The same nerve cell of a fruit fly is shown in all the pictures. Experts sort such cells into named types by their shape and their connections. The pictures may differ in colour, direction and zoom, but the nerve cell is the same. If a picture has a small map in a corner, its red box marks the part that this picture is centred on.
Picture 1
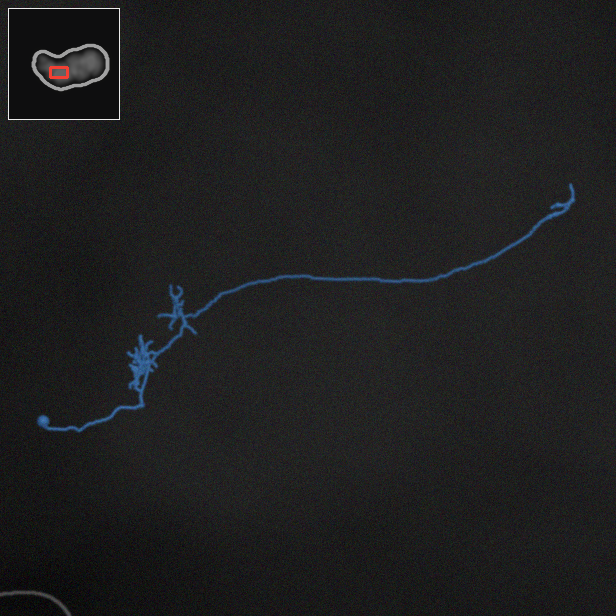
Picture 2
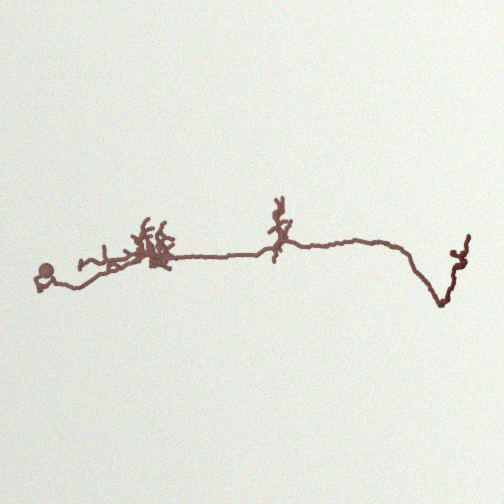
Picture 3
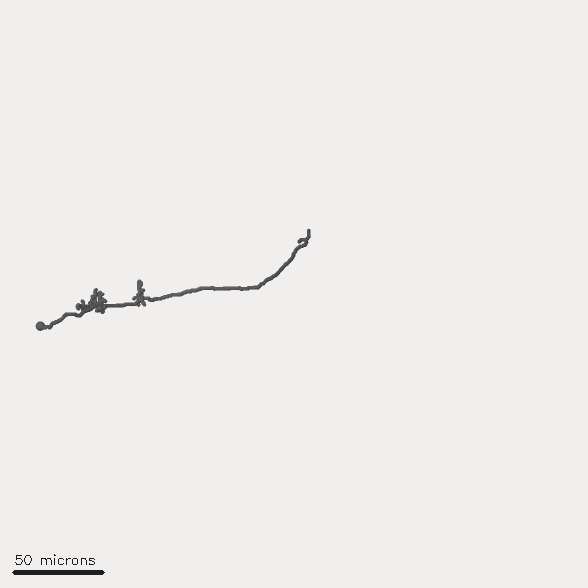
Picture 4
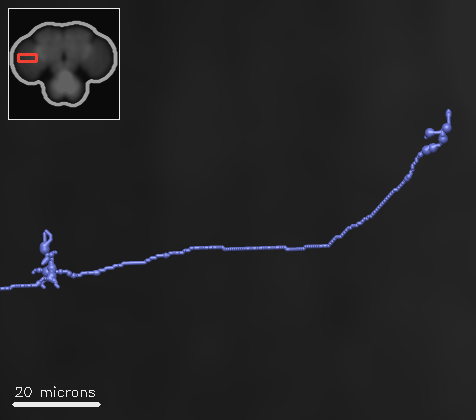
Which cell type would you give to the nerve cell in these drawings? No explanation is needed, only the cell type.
Tm20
